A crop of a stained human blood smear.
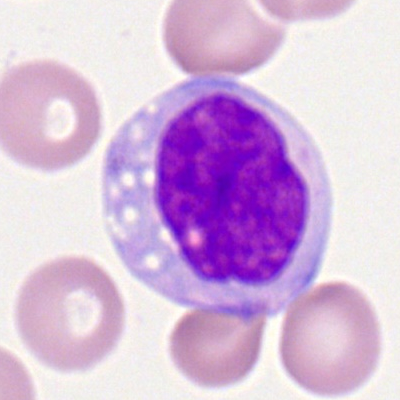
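Monocyte at the centre of the field. The nucleus is displaced toward the right, so a broader band of cytoplasm lies on the left. Its chromatin is dark purple and patchy, with darker clumps among paler areas. The pale blue cytoplasm holds several small, round, clear vacuoles on the left side of the cell.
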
